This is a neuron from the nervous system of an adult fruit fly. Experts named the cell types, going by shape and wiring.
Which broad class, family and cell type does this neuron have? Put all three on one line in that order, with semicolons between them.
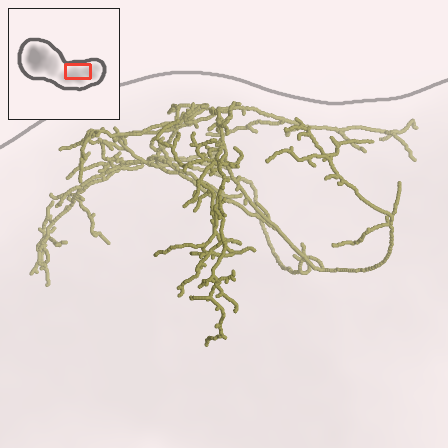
nerve-cord intrinsic neuron; hemilineage 19B; IN19B041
